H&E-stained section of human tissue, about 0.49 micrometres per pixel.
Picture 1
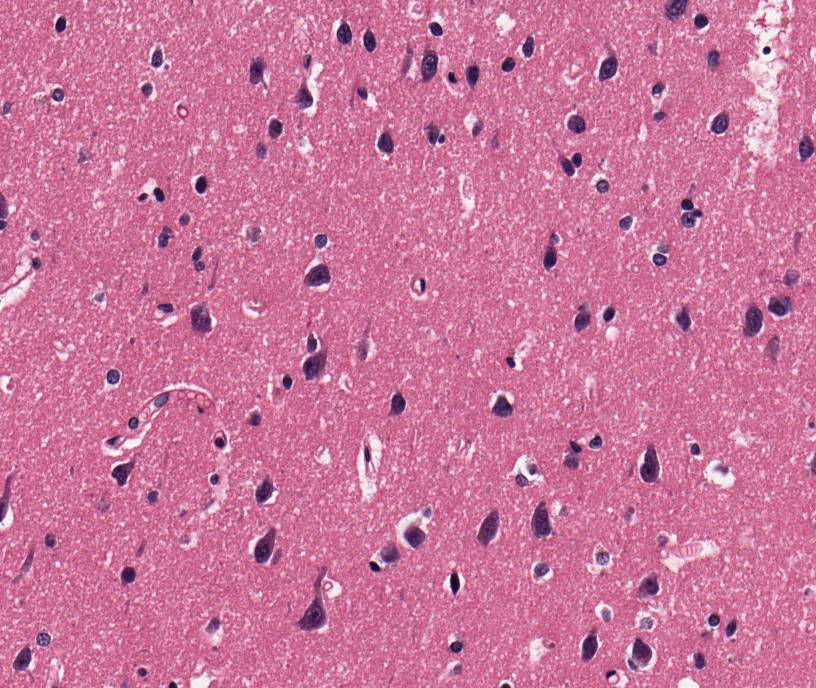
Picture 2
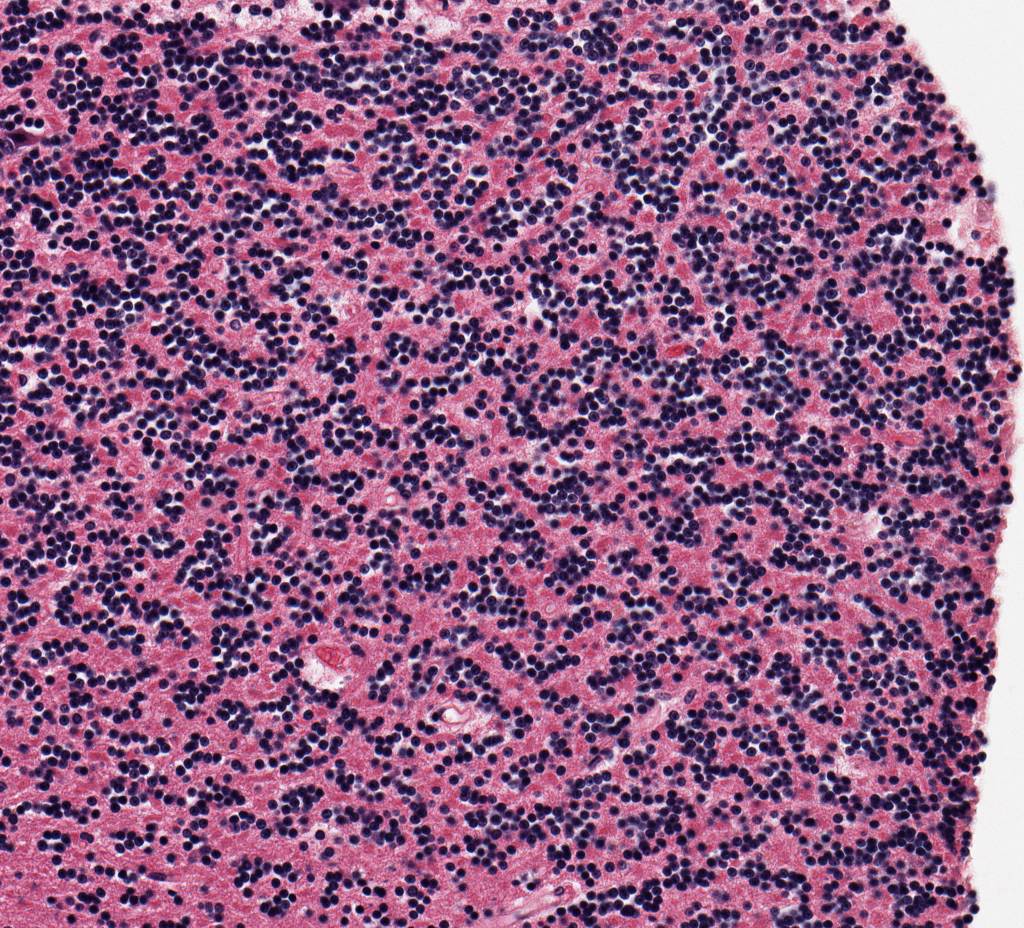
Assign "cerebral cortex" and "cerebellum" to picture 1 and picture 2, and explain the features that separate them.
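Picture 1: cerebral cortex. Picture 2: cerebellum. Picture 1: cells single, fairly evenly scattered across the field, forming no glands, tubules or other units. Background a finely granular, slightly vacuolated pink neuropil, not collagen bundles. Larger cells pyramidal neurons, triangular bodies tapering into a single process. Many smaller glial cells: small round dark nuclei, scant visible cytoplasm. Picture 2: instead, densely packed small dark nuclei fill the field in irregular clusters and cords. Nuclei small, round, uniform, deeply basophilic; almost no cytoplasm visible around them. Tissue ends along the right side; empty white background at upper right corner.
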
